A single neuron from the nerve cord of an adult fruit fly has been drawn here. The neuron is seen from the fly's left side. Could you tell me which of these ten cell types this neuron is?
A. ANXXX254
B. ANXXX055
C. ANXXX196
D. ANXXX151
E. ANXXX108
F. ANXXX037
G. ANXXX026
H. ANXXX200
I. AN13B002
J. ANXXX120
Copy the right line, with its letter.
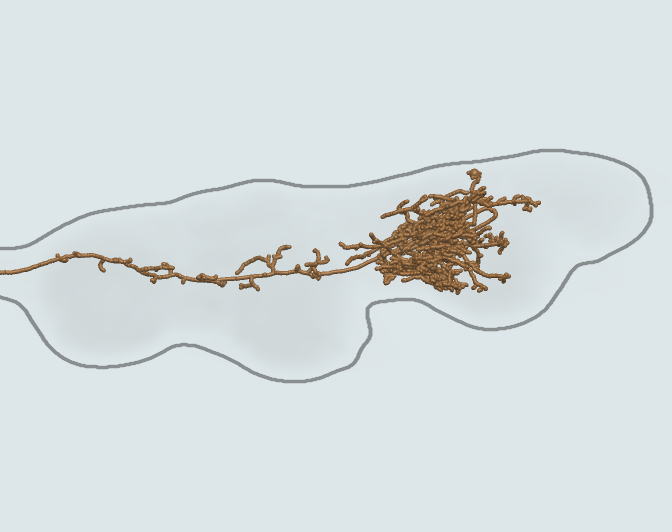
F. ANXXX037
